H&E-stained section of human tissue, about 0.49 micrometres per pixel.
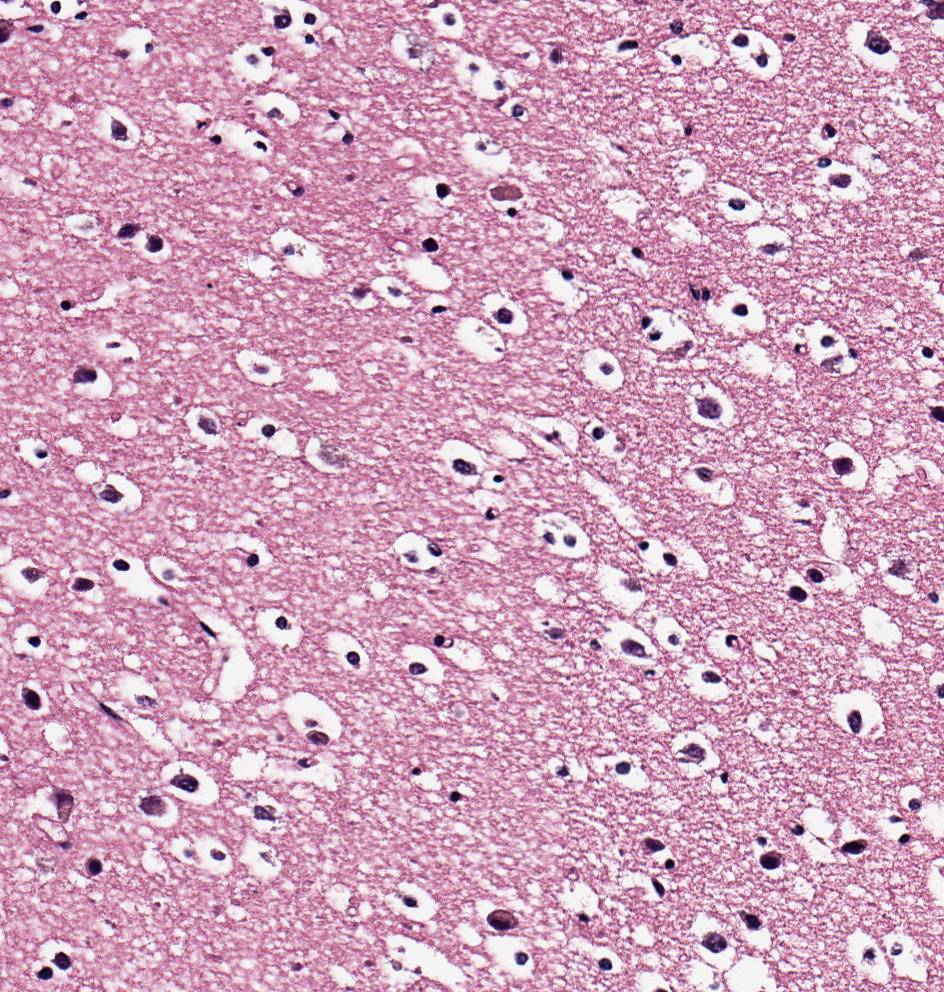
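Cerebral cortex: single cells scattered fairly evenly, I'd say, forming no glands, tubules or other organised units. Small, dense, round dark nuclei mix throughout with larger, paler oval ones; most cells show little cytoplasm. A narrow elongated clear channel runs obliquely through the lower left quarter.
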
